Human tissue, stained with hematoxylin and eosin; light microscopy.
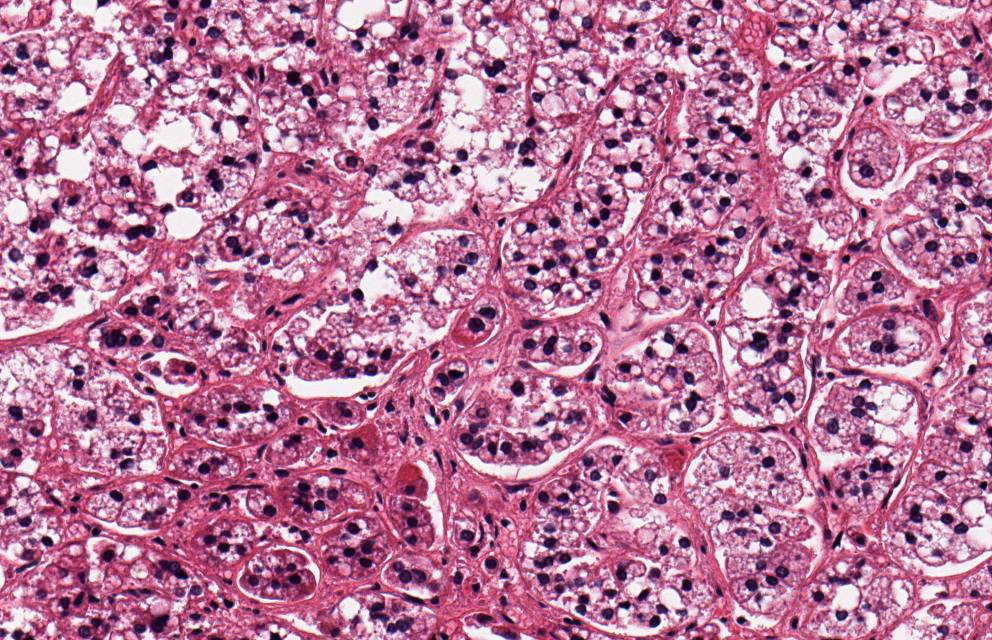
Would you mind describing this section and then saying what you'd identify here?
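Abundant pale cytoplasm, filled with many small clear vacuoles, gives these cells a foamy look. Each usually has one small, round, darkly stained nucleus. The nests are solid, without central gland lumens, and narrow clear retraction clefts separate many from the surrounding septa. This is adrenal gland.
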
